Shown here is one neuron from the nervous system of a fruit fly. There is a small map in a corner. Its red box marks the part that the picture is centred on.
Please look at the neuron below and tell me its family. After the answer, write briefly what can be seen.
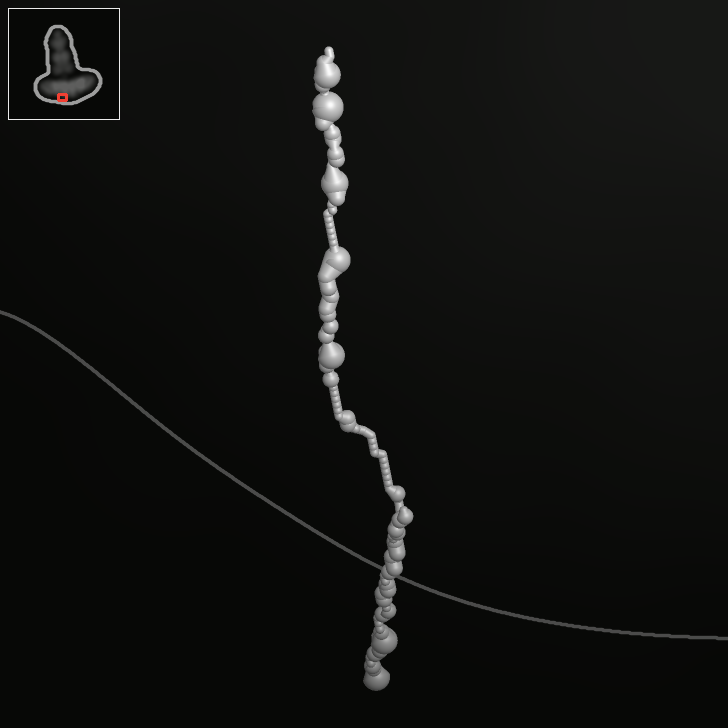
Its family is called class mechanosensory. Its broad class is sensory neuron entering the brain. No cell body is drawn. It has a dozen or fewer branch ends.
